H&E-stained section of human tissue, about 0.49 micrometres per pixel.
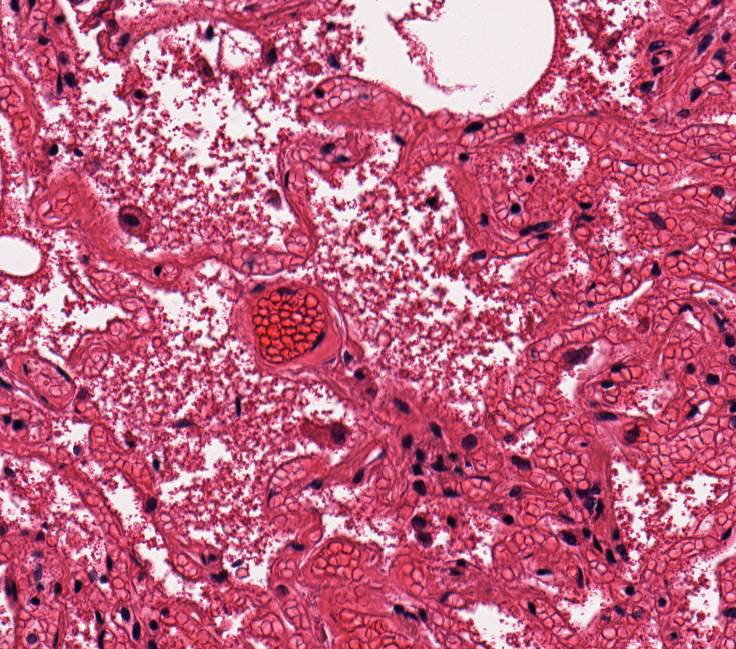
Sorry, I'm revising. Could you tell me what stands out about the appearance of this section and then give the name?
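Thin, winding strands of tissue outline irregular spaces across the field. These strands are distended by tightly packed red blood cells, pressed into polygonal shapes. Near the centre, a small round vessel with a thin pink wall is filled with bright red erythrocytes. Nuclei in the strands are small, dark and oval to elongated. This is lung.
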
